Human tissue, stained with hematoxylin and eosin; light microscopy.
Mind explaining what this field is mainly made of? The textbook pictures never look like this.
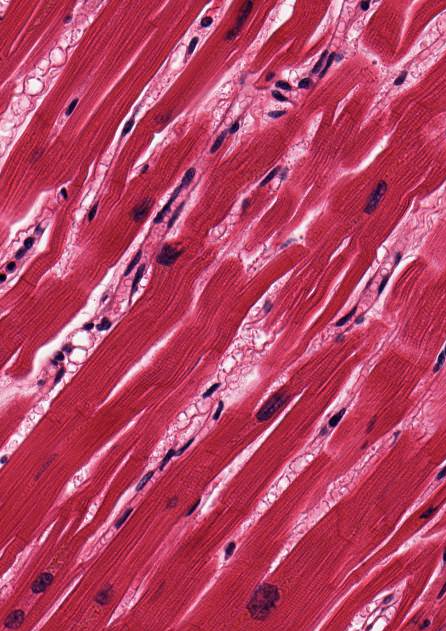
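Myocardium is the tissue shown. The muscle fibres branch and join neighbouring fibres instead of running as separate unbranched cylinders.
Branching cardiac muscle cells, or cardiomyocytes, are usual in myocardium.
The muscle nuclei are oval and lie singly in the centre of the fibres.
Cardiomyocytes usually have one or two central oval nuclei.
Pale interstitial strands run between the fibres, containing many small clear vacuoles and scattered small dark nuclei. No epithelium or glands are present anywhere in the field.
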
